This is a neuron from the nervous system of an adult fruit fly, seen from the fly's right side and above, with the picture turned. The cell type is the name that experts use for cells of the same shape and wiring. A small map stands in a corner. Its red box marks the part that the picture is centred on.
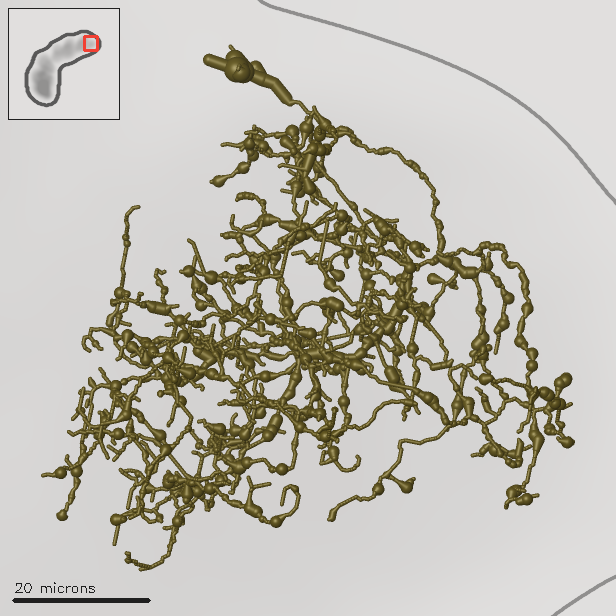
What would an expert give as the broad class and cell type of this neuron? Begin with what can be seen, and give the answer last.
Its cell body lies at the top of the picture. From left to right in the picture it spans about 80 microns. More than a hundred branch ends can be seen. This is a nerve-cord intrinsic neuron. The cell type is INXXX267.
